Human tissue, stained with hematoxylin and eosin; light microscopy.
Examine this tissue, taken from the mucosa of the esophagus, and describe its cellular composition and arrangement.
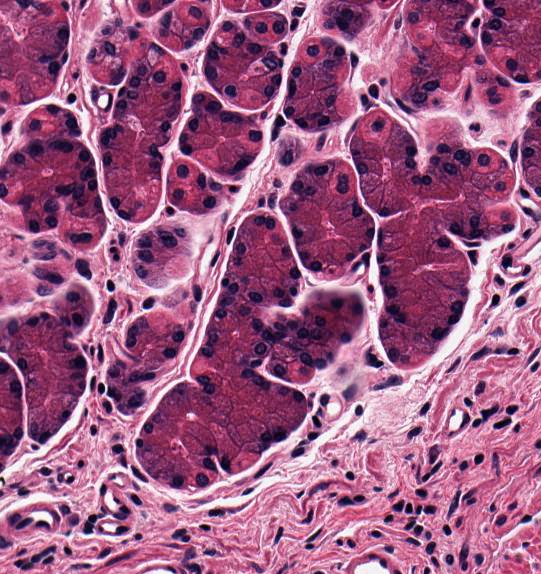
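Epithelial nests, rounded and closely packed, fill most of the field; fibrous stroma forms a band at lower right. Cytoplasm abundant, dense, dark purplish-red, granular. Nests solid, without a wide central lumen. Thin, delicate fibrous septa separate them.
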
